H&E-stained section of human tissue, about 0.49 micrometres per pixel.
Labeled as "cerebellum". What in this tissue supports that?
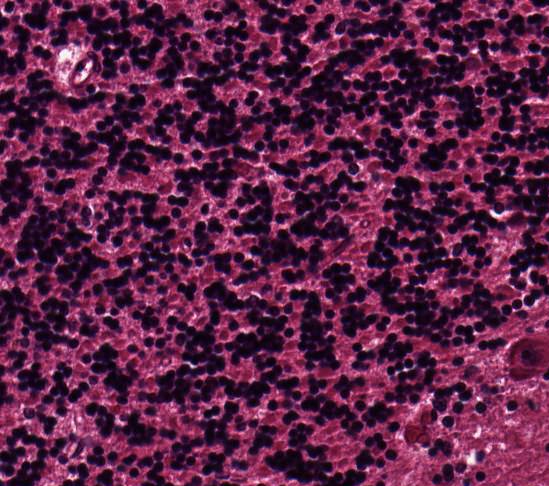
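This is cerebellum, and the first thing I notice is that most of the field is filled by densely packed small round dark nuclei. They look uniform and round, each with only scant cytoplasm around it.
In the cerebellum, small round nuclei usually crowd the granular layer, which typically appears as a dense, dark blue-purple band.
That crowding of small nuclei is what goes with the name here. Between the clusters of nuclei I can make out small pale pink islands, free of cells and scattered about. The lower right corner is different again: a paler pink zone with far fewer nuclei.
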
